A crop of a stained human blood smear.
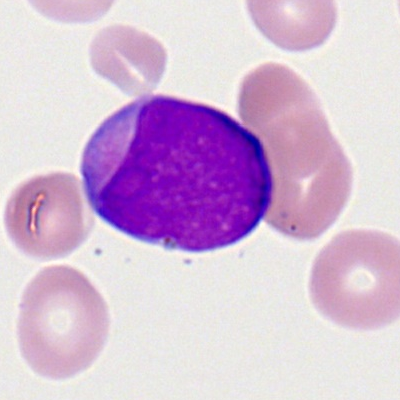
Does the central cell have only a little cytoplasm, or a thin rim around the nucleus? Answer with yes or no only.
Yes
